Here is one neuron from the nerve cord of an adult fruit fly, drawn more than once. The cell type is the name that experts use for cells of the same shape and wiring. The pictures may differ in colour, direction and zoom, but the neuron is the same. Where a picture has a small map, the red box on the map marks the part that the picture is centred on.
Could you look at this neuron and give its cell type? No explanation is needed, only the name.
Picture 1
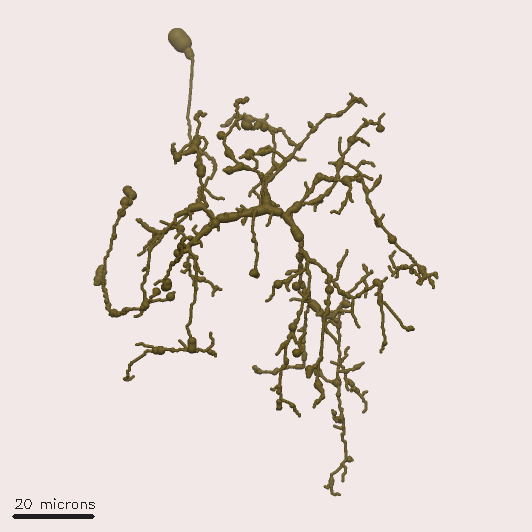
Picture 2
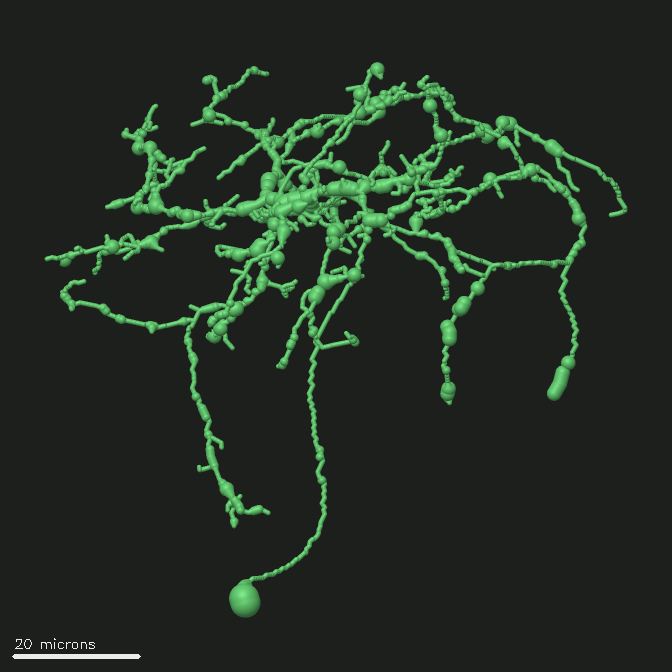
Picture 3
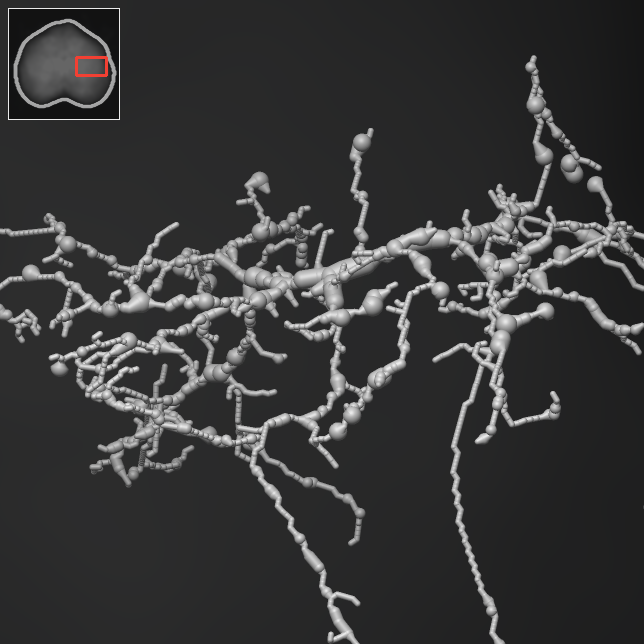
IN08A038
